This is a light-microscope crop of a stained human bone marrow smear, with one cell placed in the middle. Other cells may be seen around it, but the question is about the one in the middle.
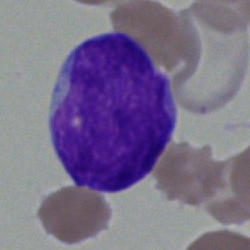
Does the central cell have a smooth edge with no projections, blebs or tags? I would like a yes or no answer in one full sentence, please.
Yes, what bounds this cell is a smooth, even outline.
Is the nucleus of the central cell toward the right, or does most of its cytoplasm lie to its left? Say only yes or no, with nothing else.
Yes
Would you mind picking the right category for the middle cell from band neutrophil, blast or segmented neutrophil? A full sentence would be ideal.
At the center of the crop sits a blast.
